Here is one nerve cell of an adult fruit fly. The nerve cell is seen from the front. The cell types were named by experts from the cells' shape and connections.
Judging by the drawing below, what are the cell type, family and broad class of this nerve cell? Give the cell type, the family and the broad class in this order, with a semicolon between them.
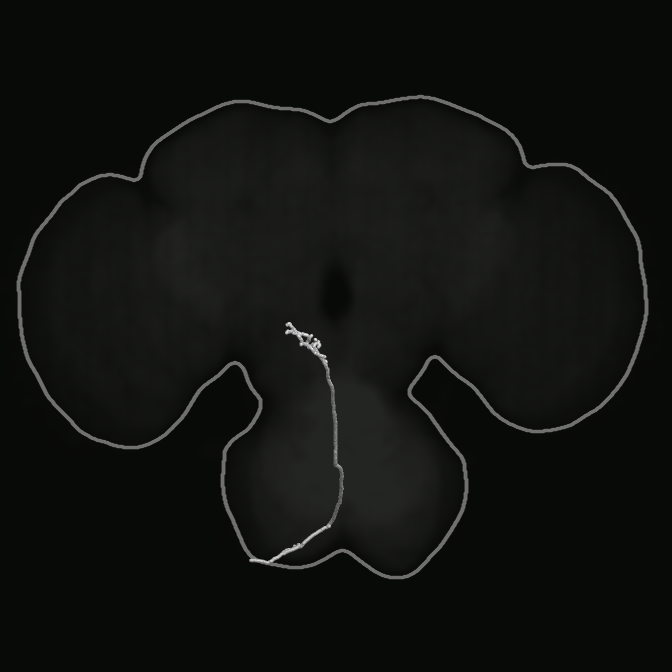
LgAG5; class gustatory; sensory neuron ascending to the brain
